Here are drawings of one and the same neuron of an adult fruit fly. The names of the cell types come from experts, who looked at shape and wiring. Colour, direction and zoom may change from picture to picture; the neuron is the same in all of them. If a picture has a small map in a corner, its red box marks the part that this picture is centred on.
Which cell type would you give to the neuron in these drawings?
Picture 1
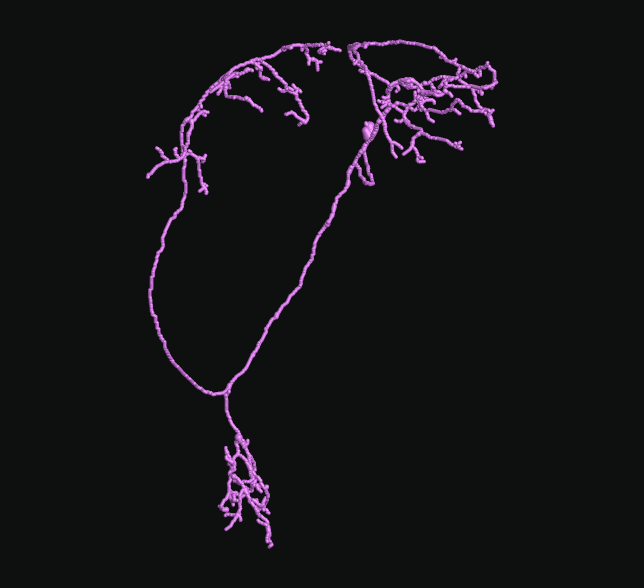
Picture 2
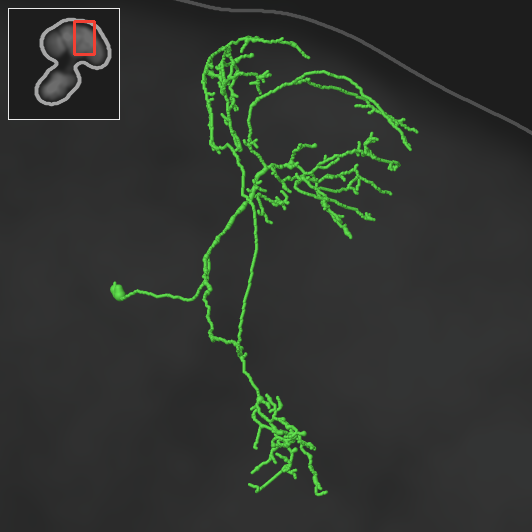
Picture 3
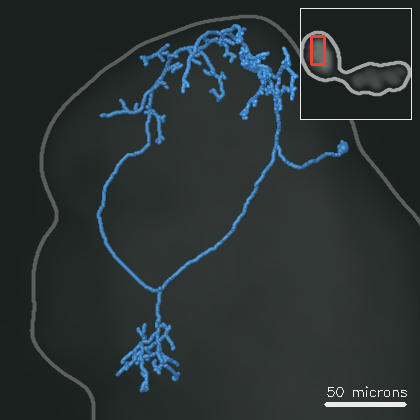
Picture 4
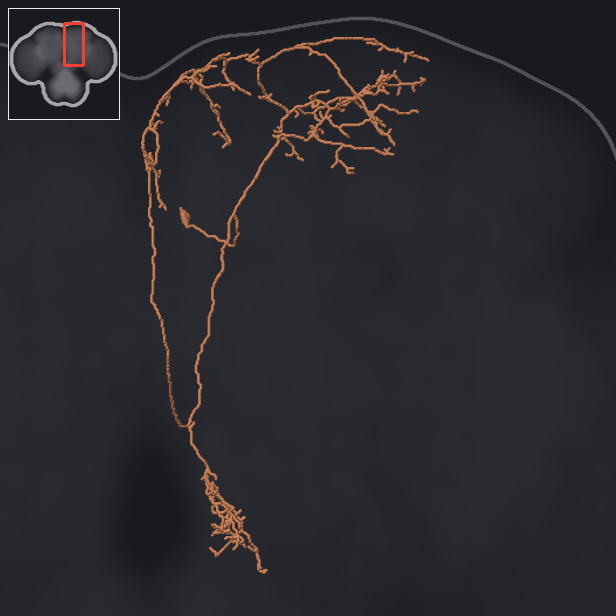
CB4127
